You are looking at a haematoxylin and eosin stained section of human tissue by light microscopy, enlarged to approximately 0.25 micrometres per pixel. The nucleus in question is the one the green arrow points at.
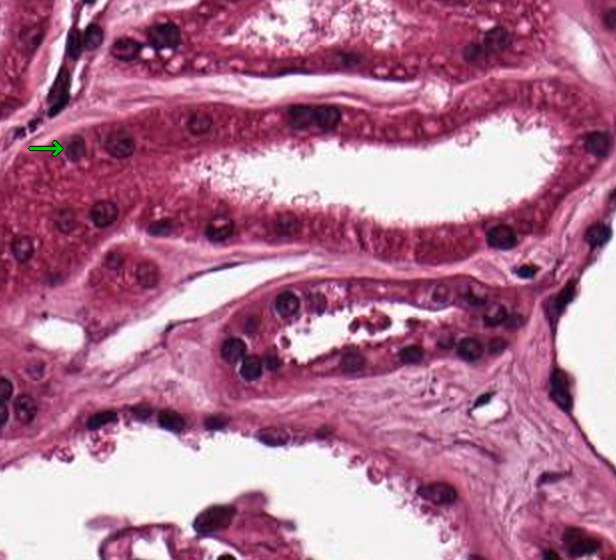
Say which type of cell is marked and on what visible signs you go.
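The marked nucleus belongs to a proximal tubule cell. The nucleus lies toward the base of the cell, near the pale pink band of fibres that borders the tubule. The cytoplasm is deep pink and granular and fills a wide area around the nucleus. No clear border separates this cell's cytoplasm from that of the cells beside it.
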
